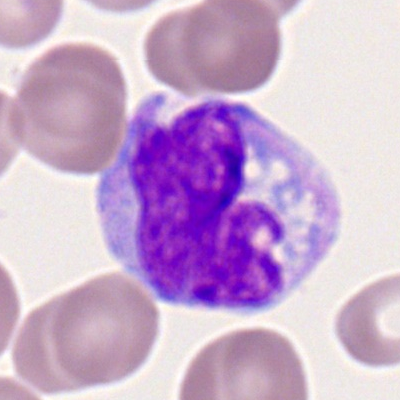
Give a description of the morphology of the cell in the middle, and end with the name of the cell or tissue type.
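Step one, the outline: irregular, with blunt corners rather than a smooth circle. Step two, the cytoplasm, which forms a wide rim that is broadest on the right side. Within that rim, to the right of the nucleus, lie several small clear vacuoles. Last, granules: the cytoplasm has no coarse coloured granules. The cell is a monocyte.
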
